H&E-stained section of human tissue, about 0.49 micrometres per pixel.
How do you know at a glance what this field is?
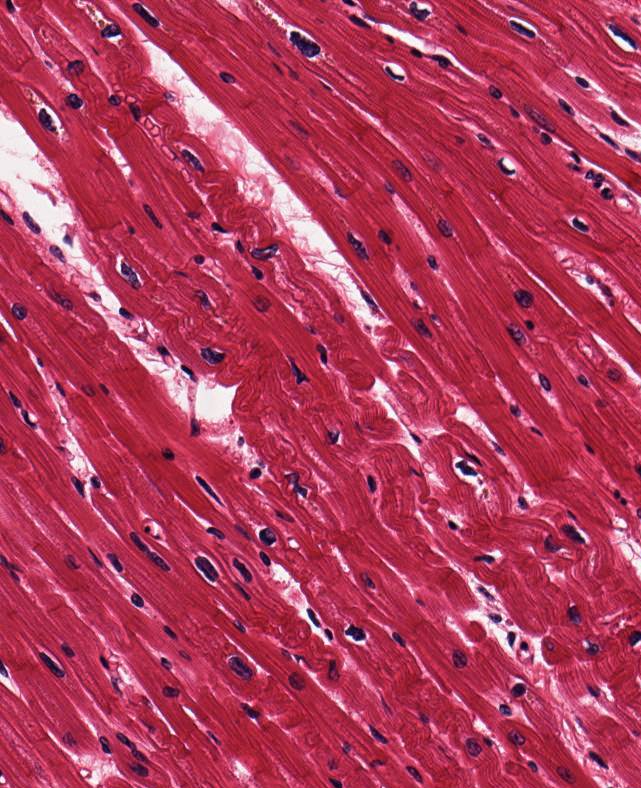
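This is myocardium. The fibres branch and join their neighbours, with oval central nuclei; that decides it.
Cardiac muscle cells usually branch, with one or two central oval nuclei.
Small, darker, elongated nuclei sit in the narrow spaces between fibres.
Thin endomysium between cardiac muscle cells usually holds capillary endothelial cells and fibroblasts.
A wavy, crimped band of fibres crosses mid-field.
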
